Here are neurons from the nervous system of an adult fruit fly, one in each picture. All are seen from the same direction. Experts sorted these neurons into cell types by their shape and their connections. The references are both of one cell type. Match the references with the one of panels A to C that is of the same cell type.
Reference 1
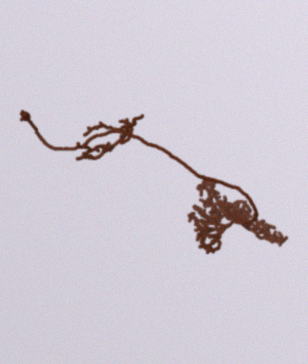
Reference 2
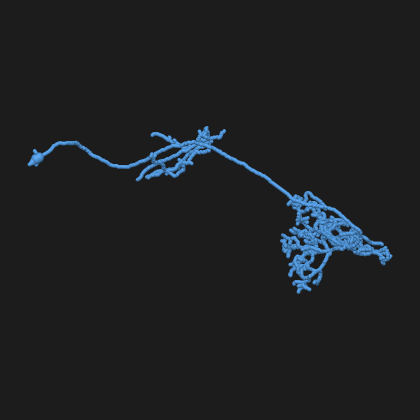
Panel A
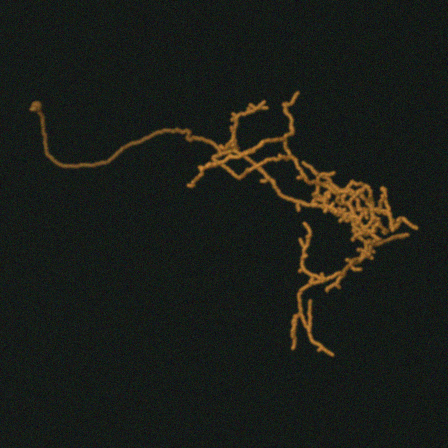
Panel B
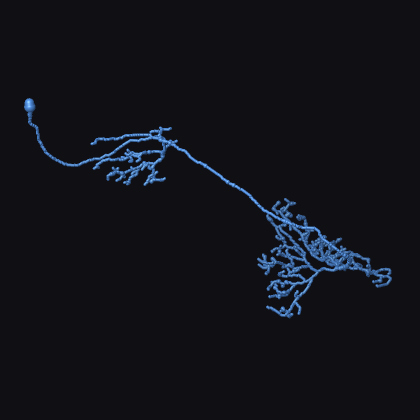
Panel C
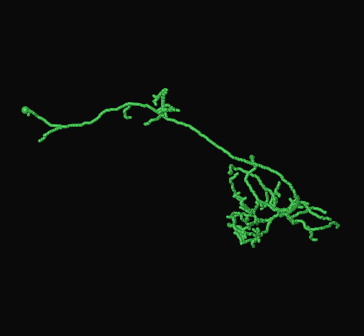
Panel B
